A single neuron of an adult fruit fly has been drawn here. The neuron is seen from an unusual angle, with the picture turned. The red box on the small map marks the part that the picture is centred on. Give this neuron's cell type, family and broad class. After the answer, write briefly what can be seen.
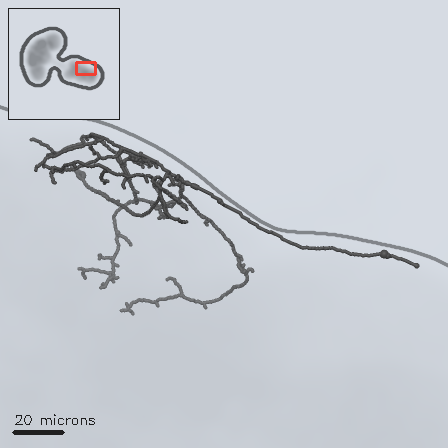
Its cell type is Fe reductor MN. The family is hemilineage 24B.25B. This is a motor neuron of the nerve cord. It is in the nerve cord and does not reach the brain. By the scale bar it is about 160 microns wide in this view.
